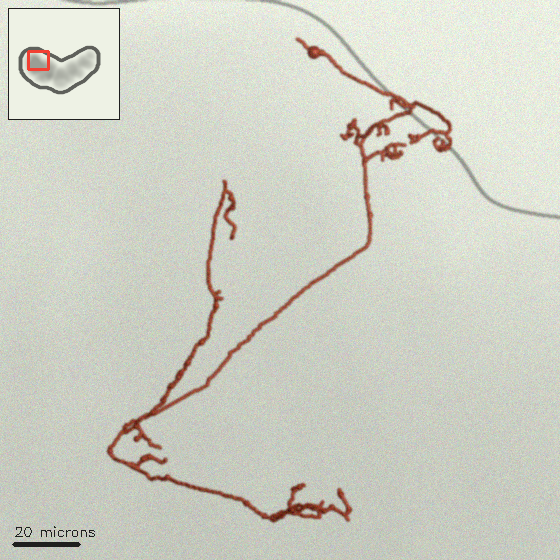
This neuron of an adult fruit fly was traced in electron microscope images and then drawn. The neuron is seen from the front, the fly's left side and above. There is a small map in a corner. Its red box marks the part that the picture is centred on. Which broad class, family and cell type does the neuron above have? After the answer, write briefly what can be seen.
Its broad class is central-brain intrinsic neuron. Its family is called class Kenyon Cell. The cell type is KCa'b'-ap2. The cell body can be seen at the top of the picture. By the scale bar it is about 150 microns tall in this view.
